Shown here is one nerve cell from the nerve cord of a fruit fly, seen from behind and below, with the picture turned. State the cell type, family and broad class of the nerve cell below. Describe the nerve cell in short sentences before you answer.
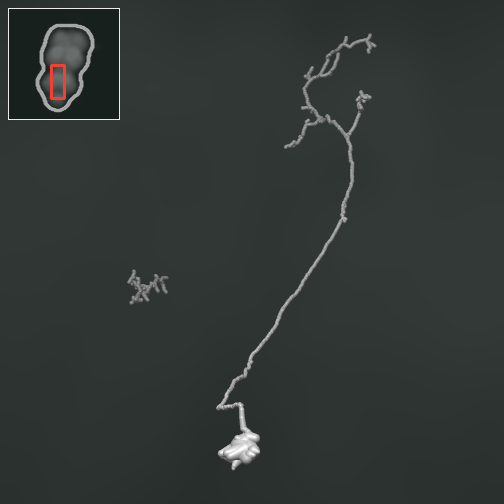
In this view it is taller than it is wide. The cell type is IN06B066. The family is hemilineage 06B. It is a nerve-cord intrinsic neuron.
